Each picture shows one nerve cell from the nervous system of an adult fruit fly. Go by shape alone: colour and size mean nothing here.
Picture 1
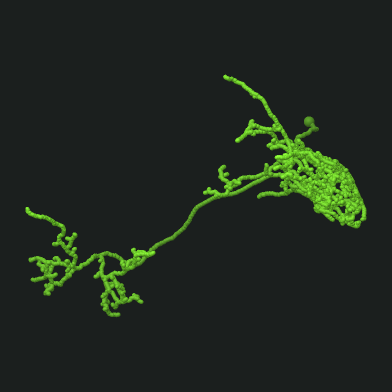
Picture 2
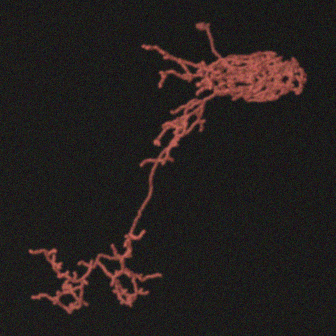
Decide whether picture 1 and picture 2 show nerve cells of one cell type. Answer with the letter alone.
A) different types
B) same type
B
